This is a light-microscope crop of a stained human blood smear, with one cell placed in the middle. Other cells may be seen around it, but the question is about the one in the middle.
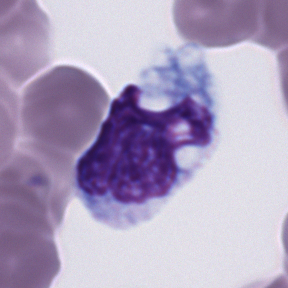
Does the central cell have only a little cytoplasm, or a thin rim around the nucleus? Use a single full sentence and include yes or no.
Yes, its nucleus fills most of the cell.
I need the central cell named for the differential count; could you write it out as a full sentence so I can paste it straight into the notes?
By type, the central cell of the crop is a monocyte.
